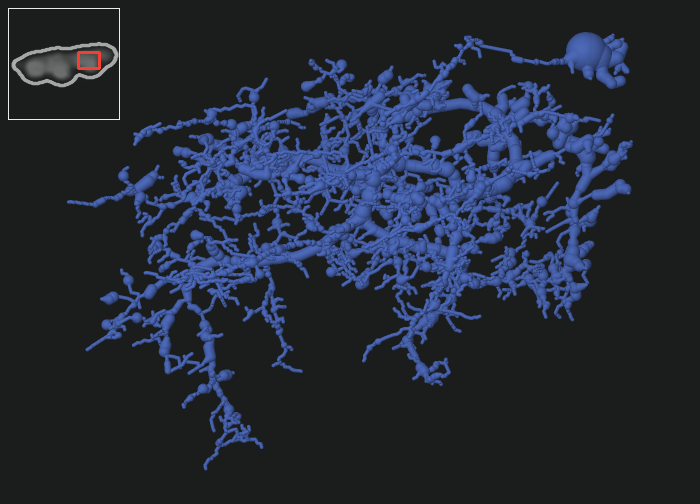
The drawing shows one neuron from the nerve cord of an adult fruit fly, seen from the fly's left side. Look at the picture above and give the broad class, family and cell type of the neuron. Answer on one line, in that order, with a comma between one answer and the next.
nerve-cord intrinsic neuron, hemilineage 19A, IN19A016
